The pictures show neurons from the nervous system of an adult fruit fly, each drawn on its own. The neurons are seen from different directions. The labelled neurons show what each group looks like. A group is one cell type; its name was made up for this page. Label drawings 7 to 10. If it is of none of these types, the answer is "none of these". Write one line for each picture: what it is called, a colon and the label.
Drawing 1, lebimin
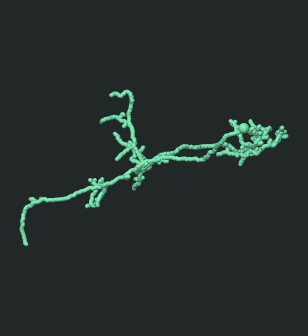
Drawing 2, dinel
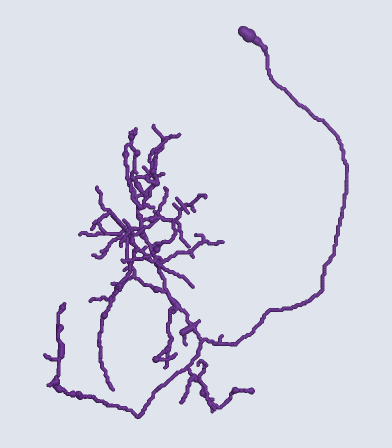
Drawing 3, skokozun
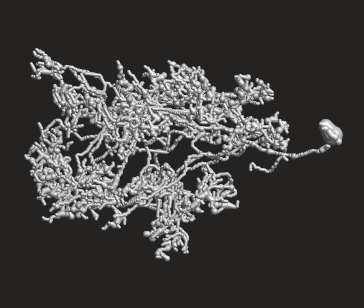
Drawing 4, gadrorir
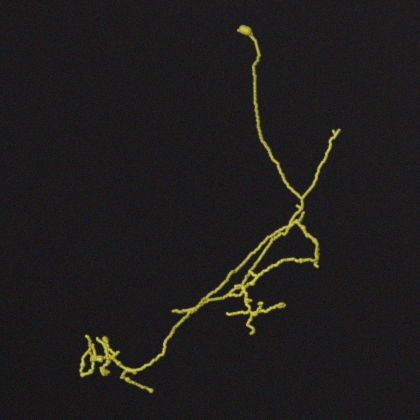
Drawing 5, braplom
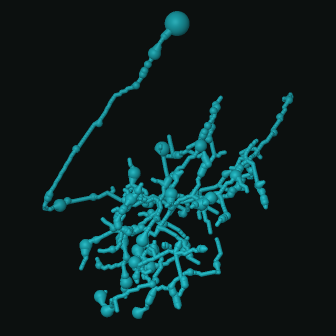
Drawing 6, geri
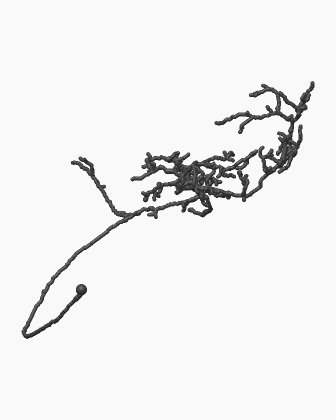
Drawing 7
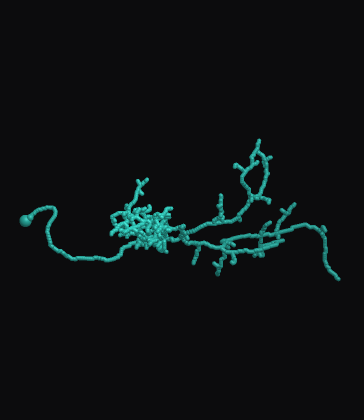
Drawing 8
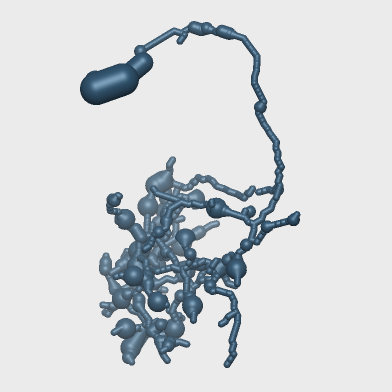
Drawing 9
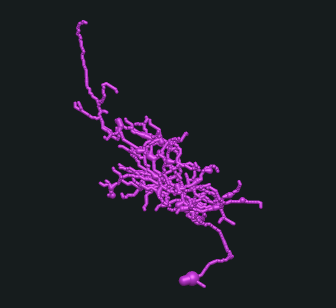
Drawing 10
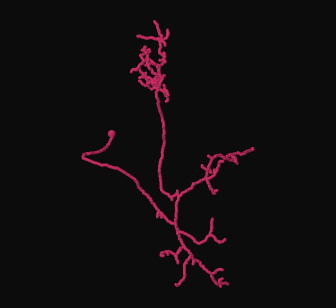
7: lebimin
8: braplom
9: braplom
10: lebimin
